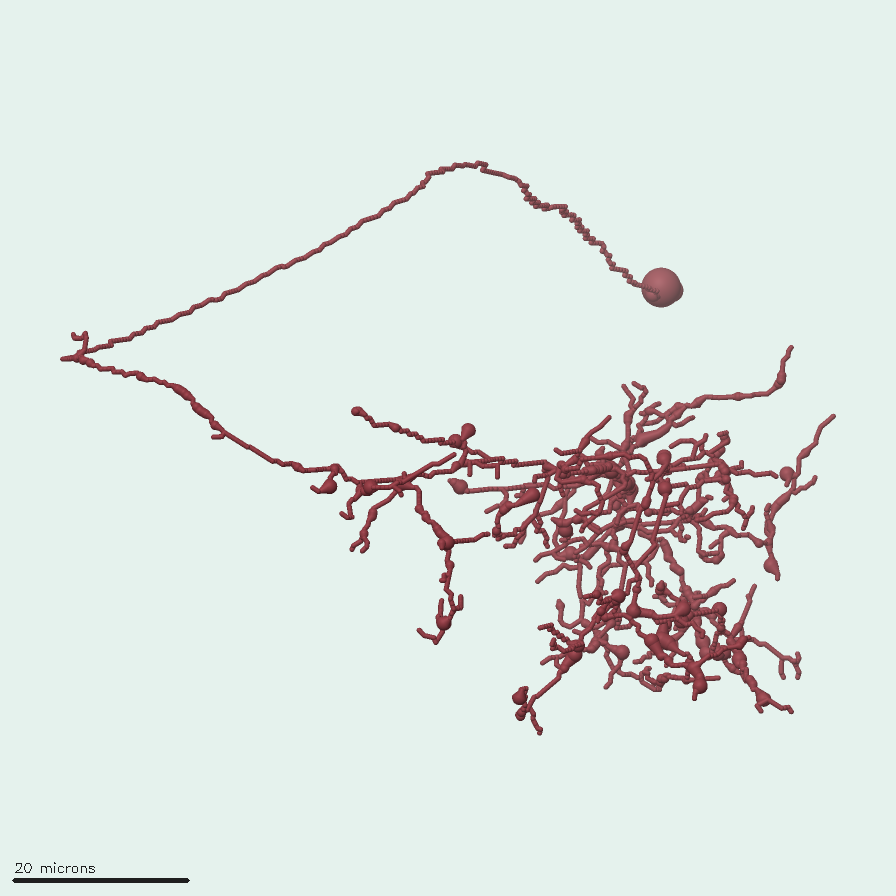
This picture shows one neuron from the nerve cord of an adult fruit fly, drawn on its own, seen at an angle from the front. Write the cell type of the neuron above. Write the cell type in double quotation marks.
"IN12B036"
